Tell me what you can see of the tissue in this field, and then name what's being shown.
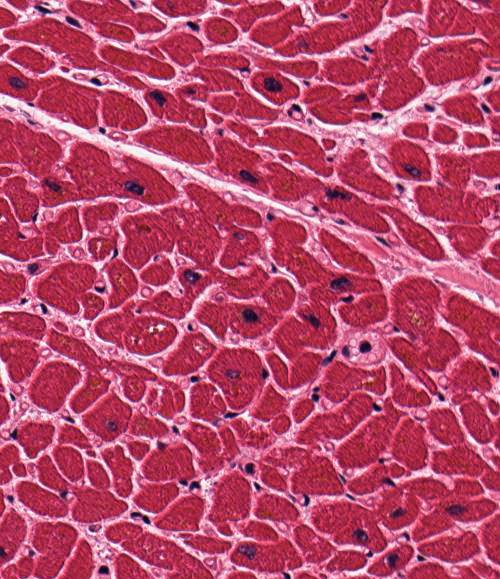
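Most muscle fibres here are cut across or obliquely, showing as rounded, irregular red profiles. Some hold fine golden-brown granules in their cytoplasm. Thin pale strands of connective tissue with scattered small dark nuclei separate the fibres, and a pale band of connective tissue crosses the upper part diagonally, descending from upper left toward the right. This is the left ventricle of the heart.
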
